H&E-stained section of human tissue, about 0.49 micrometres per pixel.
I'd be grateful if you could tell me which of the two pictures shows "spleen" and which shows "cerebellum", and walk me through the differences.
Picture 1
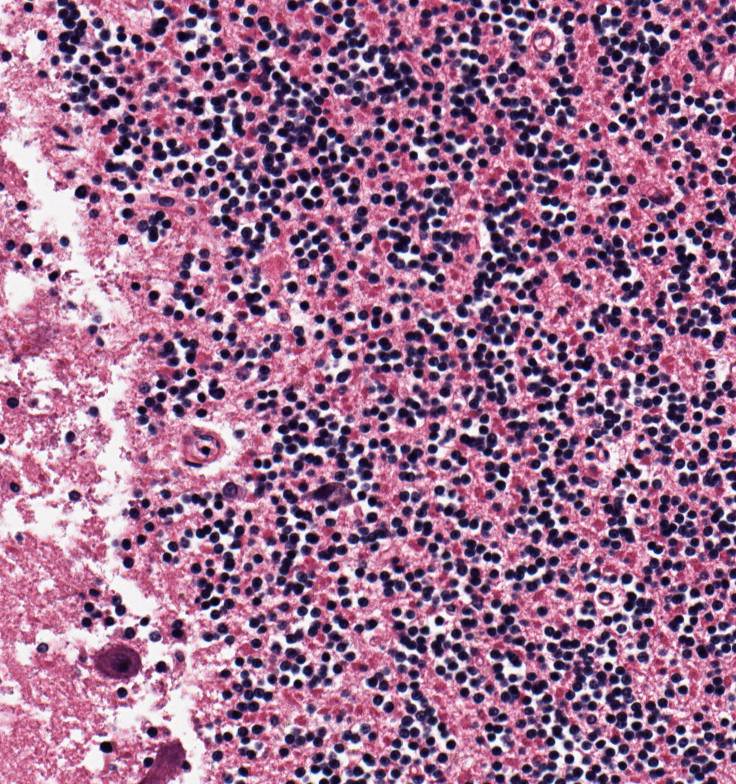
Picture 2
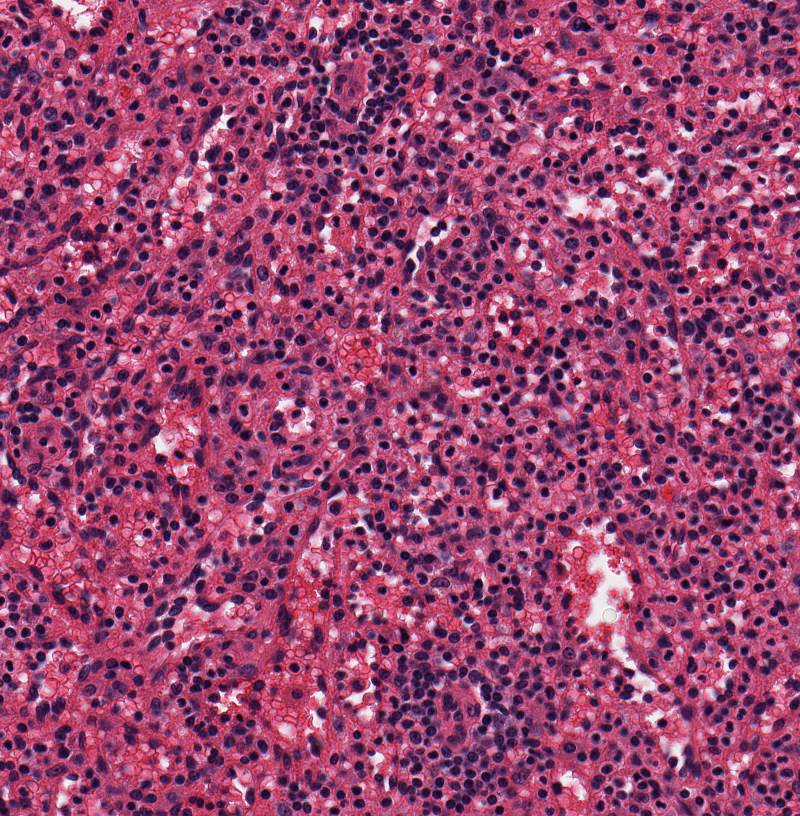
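First the names: cerebellum in picture 1, spleen in picture 2. In the cerebellum, a dense sheet of small, round, dark nuclei with almost no visible cytoplasm runs from the centre to the right edge, with small pink cell-free islands among them, while a narrow strip along the left edge is pale pink with few nuclei.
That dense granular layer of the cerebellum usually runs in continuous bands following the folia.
The spleen is a diffuse sheet of packed cells without follicles or lobules, mostly lymphocytes with small, round, dark nuclei and scant cytoplasm, mixed with cells having larger oval nuclei and more pink cytoplasm.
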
